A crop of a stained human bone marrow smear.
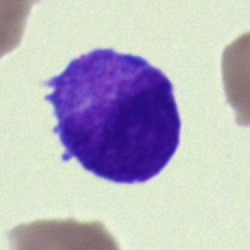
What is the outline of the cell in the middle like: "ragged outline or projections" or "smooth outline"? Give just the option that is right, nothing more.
Ragged outline or projections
